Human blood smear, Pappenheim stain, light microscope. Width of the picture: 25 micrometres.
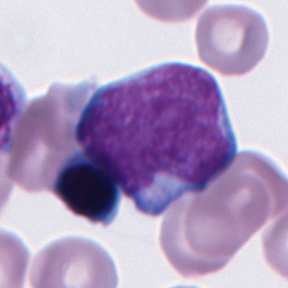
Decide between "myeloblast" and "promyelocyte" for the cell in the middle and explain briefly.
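That one's a myeloblast. The nucleus fills most of the cell, and its chromatin is finely granular and evenly spread, with no coarse dark clumps. The cytoplasm is scant and pale blue, showing mainly as a patch at the lower edge.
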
